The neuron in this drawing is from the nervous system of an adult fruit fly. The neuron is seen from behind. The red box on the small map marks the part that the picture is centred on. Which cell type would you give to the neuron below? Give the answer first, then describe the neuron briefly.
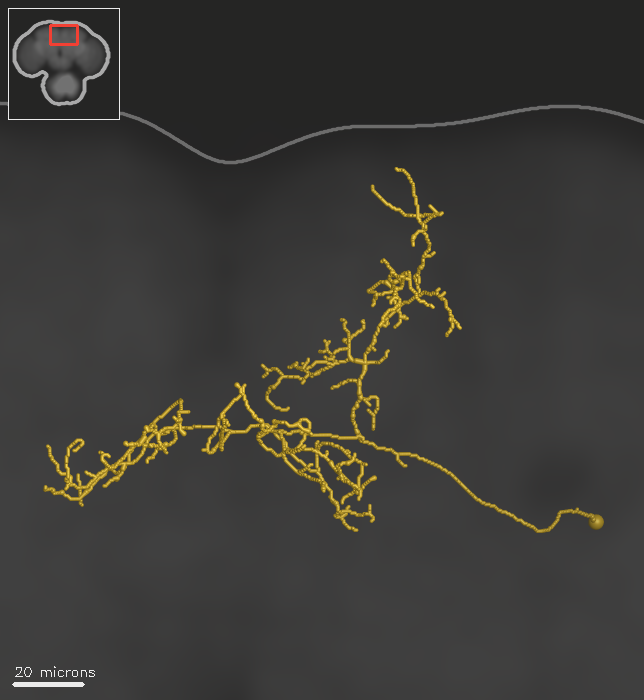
It is of cell type FB5G_a. Its broad class is central-brain intrinsic neuron. The cell body can be seen at the lower right of the picture. From left to right in the picture it spans about 160 microns. Dozens of branch ends can be seen.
